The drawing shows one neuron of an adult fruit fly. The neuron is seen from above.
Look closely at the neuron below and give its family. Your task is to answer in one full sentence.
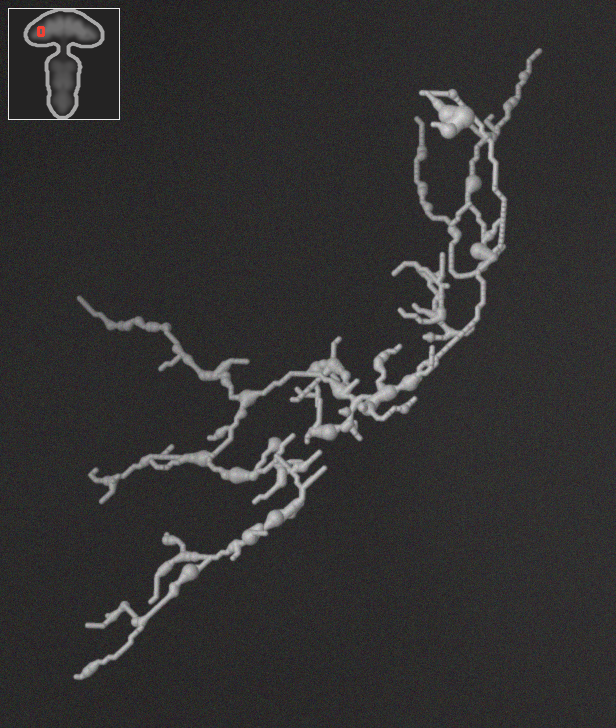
The neuron is counted in family Cm.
